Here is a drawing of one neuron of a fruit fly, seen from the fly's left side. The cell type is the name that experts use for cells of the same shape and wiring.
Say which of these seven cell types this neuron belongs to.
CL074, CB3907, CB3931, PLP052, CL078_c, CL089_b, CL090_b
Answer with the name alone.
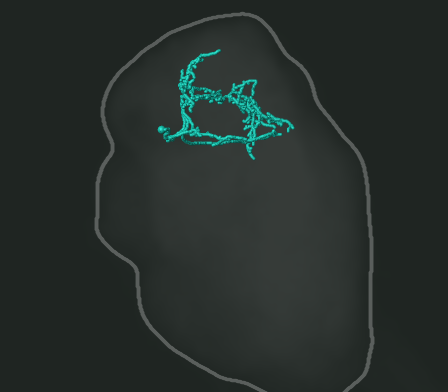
CL089_b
